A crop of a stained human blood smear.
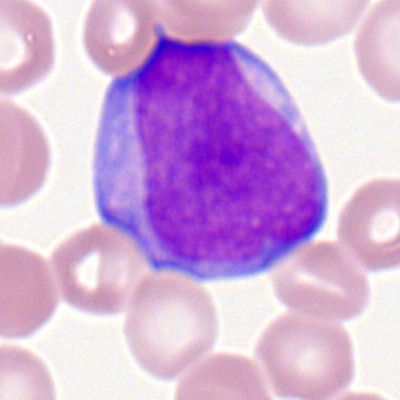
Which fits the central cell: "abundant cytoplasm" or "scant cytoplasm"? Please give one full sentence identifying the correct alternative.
The nucleus fills most of the cell.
